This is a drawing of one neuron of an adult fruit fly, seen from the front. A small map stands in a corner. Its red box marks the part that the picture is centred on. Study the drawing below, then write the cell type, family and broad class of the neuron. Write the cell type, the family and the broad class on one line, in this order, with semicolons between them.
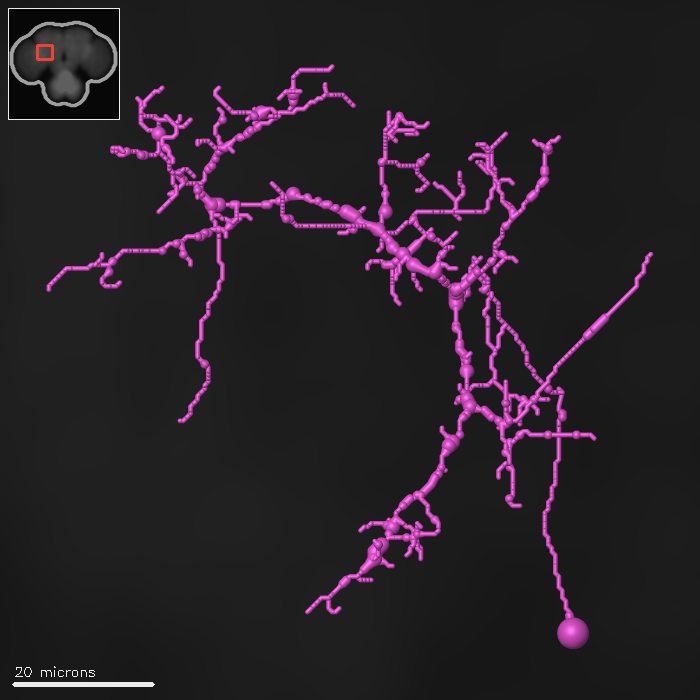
CB3089; hemilineage VLPl&p2_posterior; central-brain intrinsic neuron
